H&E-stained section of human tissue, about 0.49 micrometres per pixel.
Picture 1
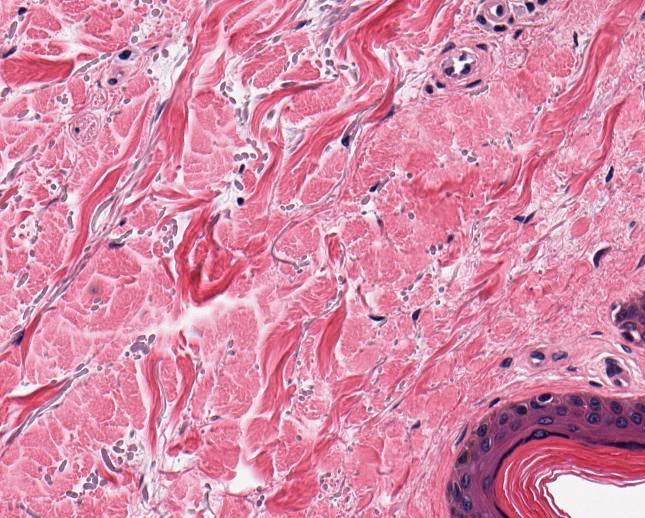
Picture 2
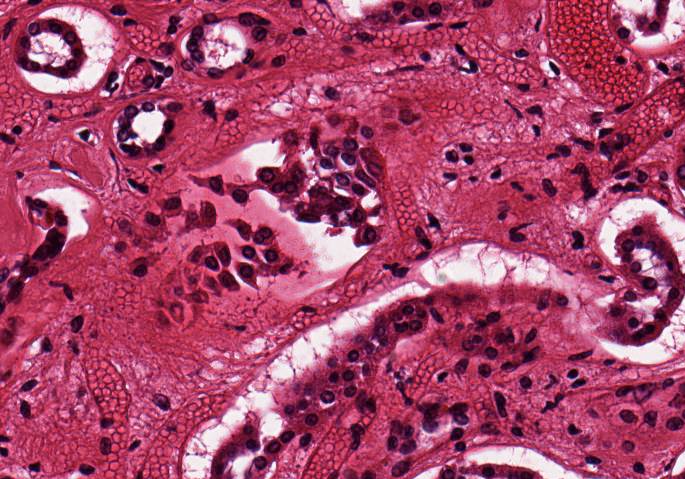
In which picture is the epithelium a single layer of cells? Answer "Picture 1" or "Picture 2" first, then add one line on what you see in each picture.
Picture 2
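In picture 1: In the lower right corner a stratified epithelium of purple-staining cells follows a curved border.
In picture 2: At the upper left, small round tubules are lined by a single layer of cuboidal cells around a clear lumen.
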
